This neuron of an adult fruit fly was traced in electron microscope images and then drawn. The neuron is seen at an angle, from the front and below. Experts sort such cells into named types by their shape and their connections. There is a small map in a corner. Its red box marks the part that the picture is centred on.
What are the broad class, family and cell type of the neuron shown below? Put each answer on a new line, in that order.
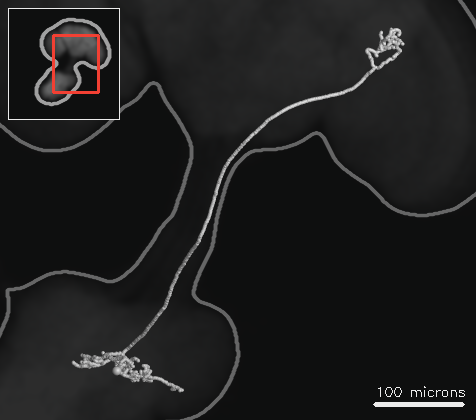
ascending neuron
hemilineage 10B
AN10B029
